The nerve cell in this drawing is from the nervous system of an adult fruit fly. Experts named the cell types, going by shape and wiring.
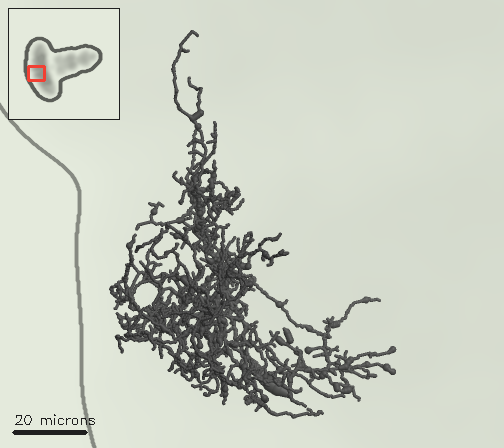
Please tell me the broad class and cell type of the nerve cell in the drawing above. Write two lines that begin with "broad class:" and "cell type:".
broad class: central-brain intrinsic neuron
cell type: GNG135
